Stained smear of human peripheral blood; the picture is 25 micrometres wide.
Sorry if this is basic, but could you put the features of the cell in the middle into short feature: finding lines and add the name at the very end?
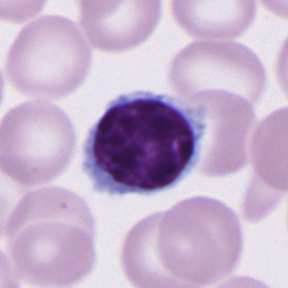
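Cytoplasm: only a thin rim, pale blue.
Nucleus: fills almost the whole cell.
Nuclear size: about 8 micrometres across.
Nuclear outline: round.
Chromatin: dark purple, densely clumped.
Cytoplasmic edge: finely ragged, not smooth.
Name: typical lymphocyte.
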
